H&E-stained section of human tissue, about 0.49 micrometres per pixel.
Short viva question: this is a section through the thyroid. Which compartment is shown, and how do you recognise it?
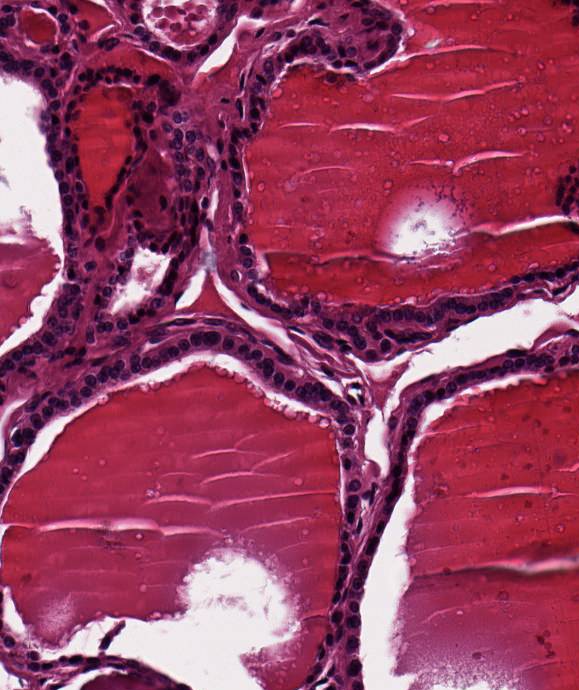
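Thyroid follicle in most of the field: a few large closed follicles packed side by side. A single cuboidal epithelial layer lines each; round, dark nuclei evenly spaced along the walls.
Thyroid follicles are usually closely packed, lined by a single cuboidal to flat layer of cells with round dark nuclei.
No papillary projections into the lumens.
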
